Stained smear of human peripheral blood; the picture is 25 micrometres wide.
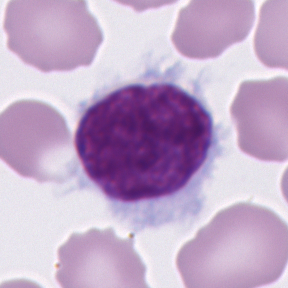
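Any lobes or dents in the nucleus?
None, it's a single oval mass.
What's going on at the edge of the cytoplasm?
Fine hair-like projections fringe it around the whole cell.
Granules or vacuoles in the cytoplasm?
Neither, as far as can be seen.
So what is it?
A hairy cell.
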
